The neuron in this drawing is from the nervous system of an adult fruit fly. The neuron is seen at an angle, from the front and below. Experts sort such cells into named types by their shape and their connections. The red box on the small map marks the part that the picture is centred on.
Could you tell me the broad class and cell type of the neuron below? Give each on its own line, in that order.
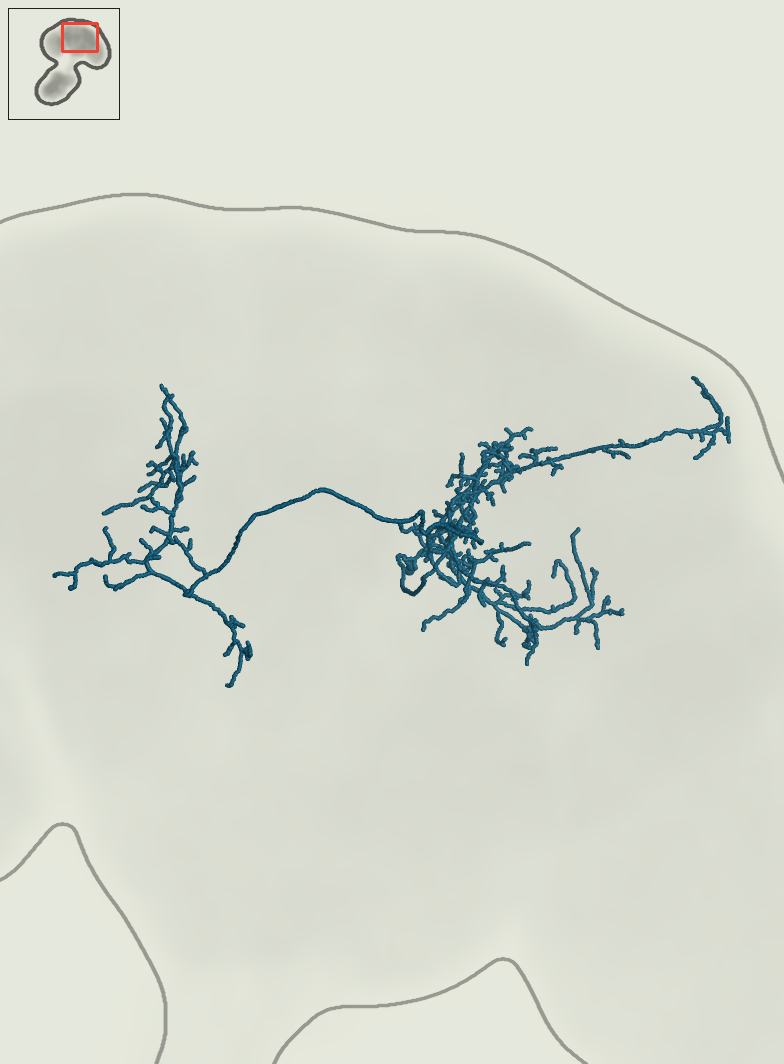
central-brain intrinsic neuron
CL340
